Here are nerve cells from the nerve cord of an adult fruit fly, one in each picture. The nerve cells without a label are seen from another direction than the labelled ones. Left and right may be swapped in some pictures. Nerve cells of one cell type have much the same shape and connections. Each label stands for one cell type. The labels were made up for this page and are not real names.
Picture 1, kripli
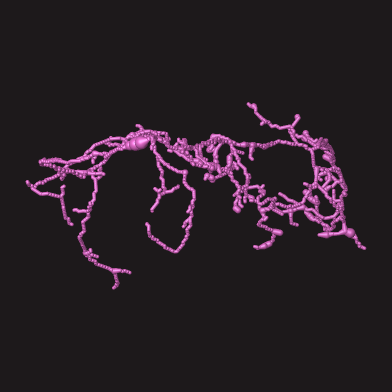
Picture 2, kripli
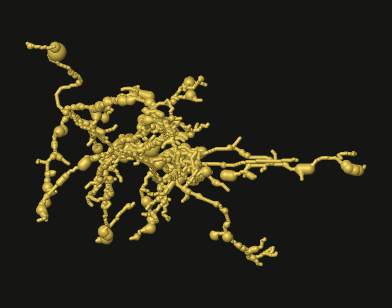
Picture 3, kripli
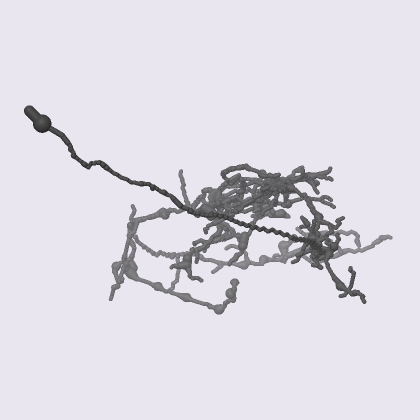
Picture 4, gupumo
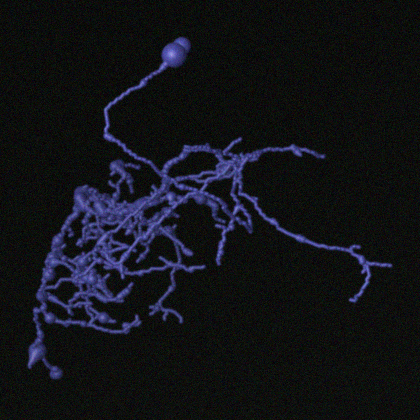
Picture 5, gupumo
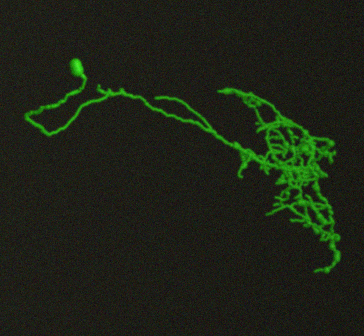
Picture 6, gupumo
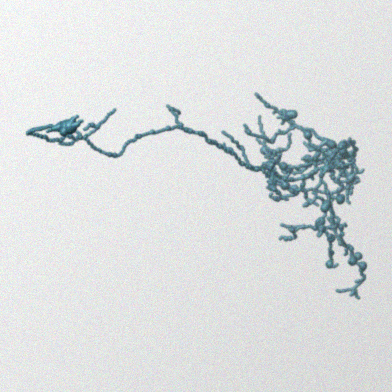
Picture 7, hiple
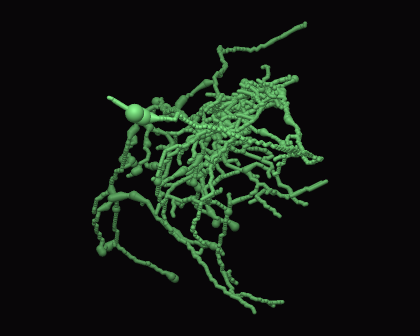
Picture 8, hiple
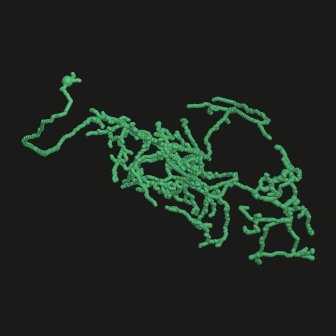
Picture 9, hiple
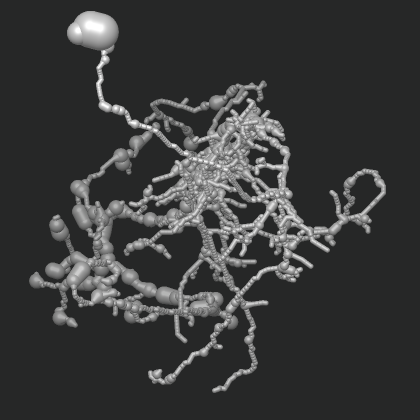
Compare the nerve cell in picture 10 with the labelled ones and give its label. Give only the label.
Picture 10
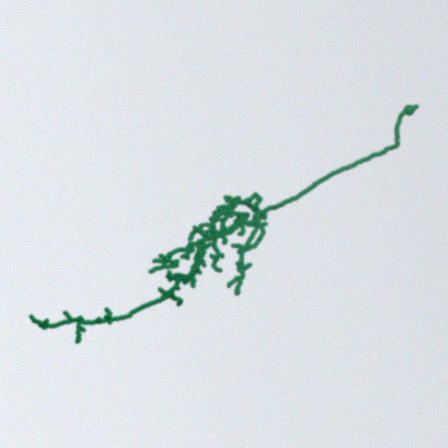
kripli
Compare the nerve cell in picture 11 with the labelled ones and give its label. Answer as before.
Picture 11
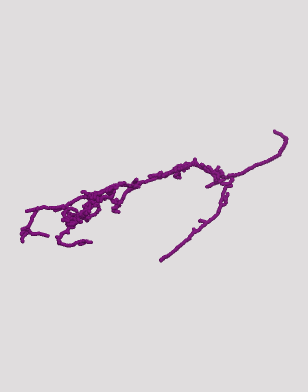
kripli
